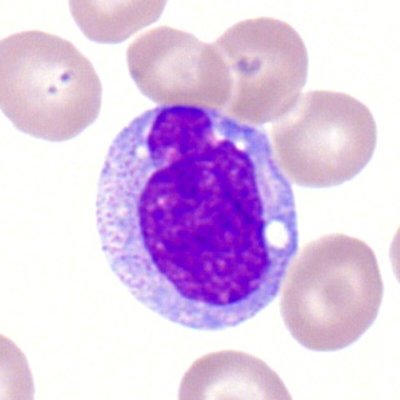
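Monocyte, the cell in the middle of this stained smear. See the notch near the top of the nucleus? It sets off a small upper lobe. The cytoplasm is pale blue-grey, with fine pinkish-red granules scattered through it. There's also a clear round vacuole in the cytoplasm, right at the nucleus's right edge.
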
